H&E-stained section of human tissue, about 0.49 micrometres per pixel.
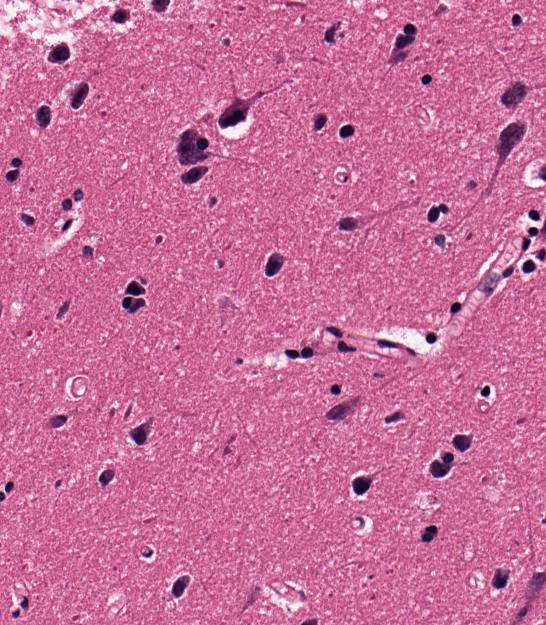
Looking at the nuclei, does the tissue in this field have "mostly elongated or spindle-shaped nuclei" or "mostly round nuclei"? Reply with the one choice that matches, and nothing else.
Mostly round nuclei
